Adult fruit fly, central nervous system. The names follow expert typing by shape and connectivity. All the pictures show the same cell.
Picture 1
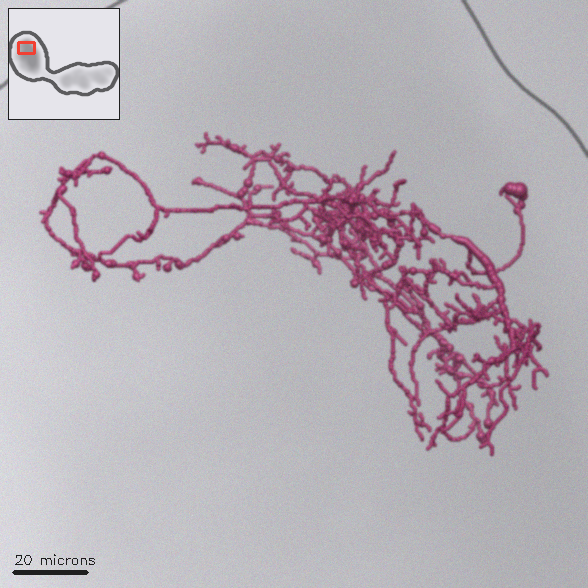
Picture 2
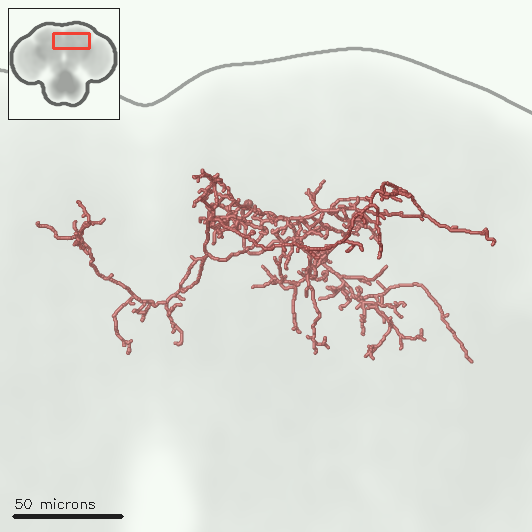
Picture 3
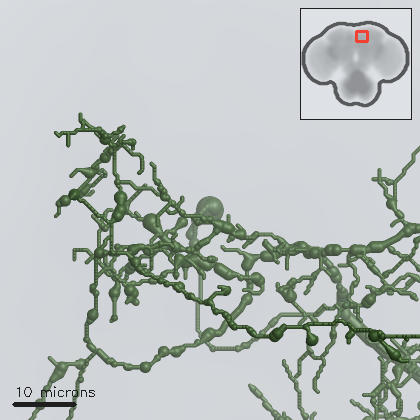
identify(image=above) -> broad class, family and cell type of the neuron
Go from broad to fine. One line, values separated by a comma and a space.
central-brain intrinsic neuron, hemilineage DM4_dorsal, SMP375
